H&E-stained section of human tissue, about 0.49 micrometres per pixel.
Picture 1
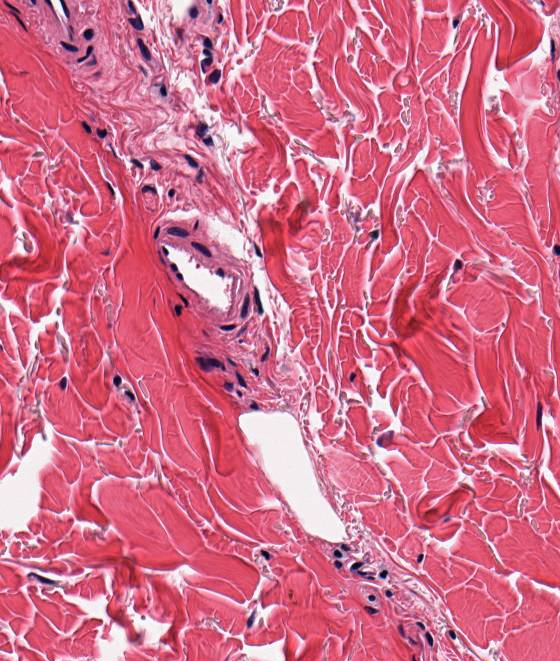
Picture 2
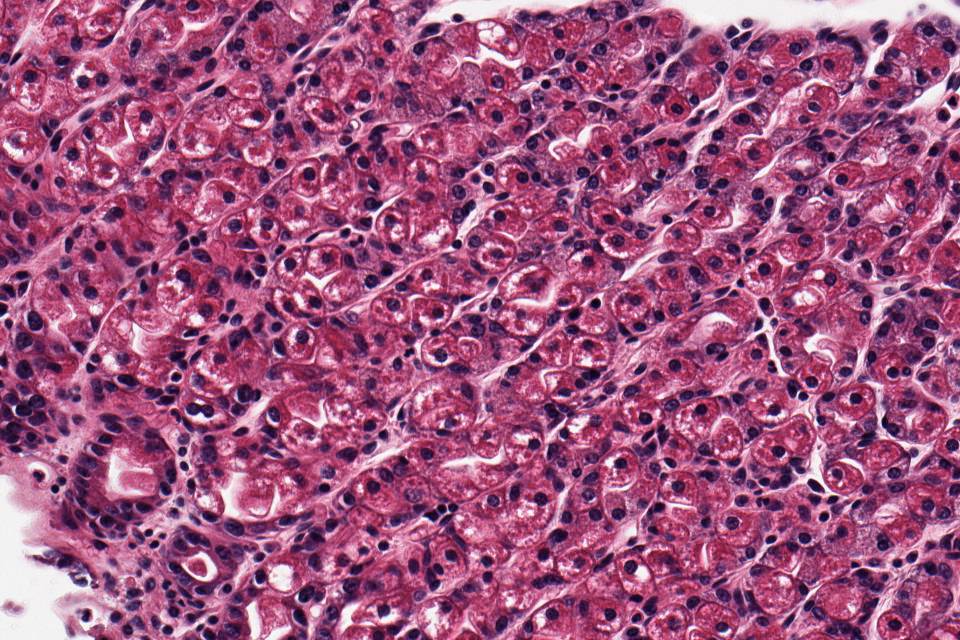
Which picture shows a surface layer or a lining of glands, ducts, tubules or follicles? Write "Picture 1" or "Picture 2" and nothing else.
Picture 2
